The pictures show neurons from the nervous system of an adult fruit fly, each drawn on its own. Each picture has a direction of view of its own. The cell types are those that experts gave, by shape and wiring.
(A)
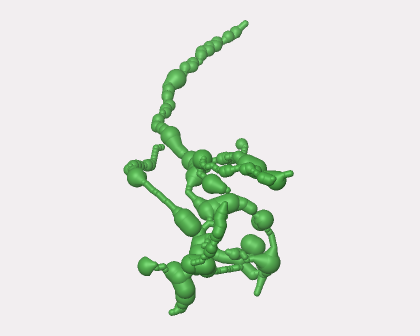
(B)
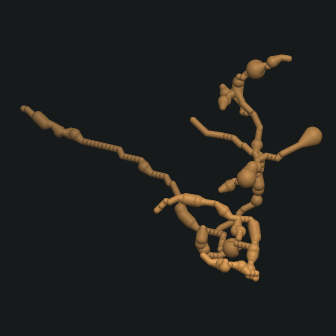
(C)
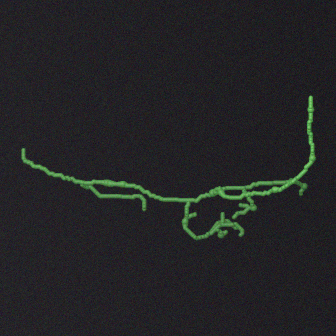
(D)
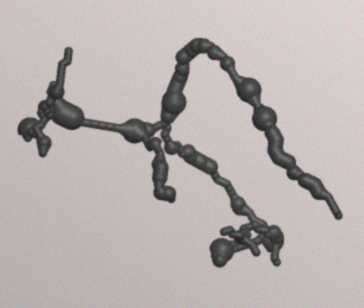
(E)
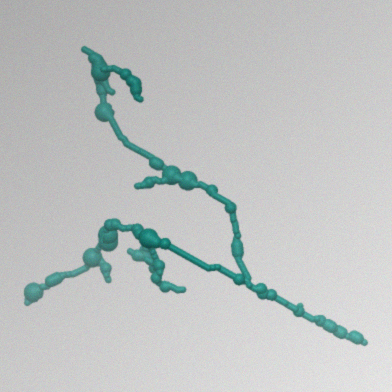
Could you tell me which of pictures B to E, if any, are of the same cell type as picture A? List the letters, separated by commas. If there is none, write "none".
B, D, E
